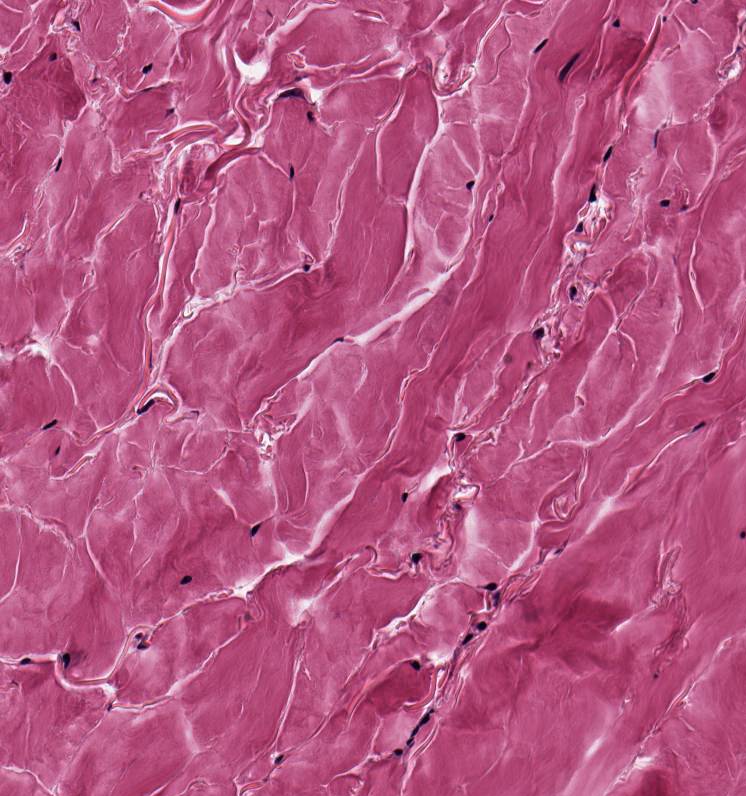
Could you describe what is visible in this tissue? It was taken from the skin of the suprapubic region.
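You'll notice this field is packed wall to wall with dense, deeply eosinophilic collagen bundles. They're broad and weave through one another irregularly, not in a neat parallel array. Nuclei are few and widely scattered: small, dark, elongated fibroblast nuclei sitting in the spaces between the bundles.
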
